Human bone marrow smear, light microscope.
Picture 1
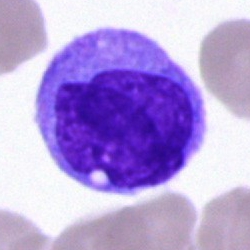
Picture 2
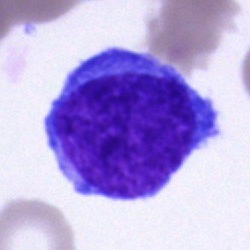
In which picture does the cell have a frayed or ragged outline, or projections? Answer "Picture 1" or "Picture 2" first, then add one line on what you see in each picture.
Picture 2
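In picture 1: The cell has a round, smooth outline.
In picture 2: The right-hand border of the cell is slightly ragged.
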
